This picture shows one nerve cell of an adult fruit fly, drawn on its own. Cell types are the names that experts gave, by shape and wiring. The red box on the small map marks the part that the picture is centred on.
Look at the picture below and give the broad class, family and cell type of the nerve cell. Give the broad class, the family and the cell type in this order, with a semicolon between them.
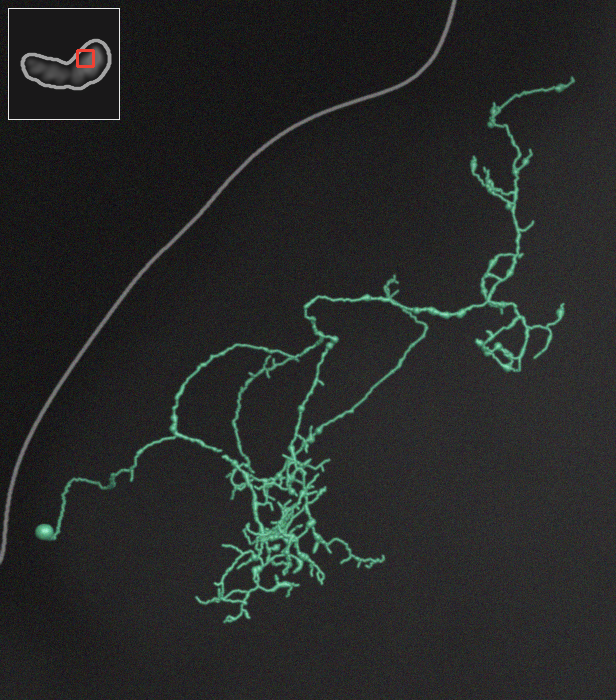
central-brain intrinsic neuron; hemilineage LHp1; CB2290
